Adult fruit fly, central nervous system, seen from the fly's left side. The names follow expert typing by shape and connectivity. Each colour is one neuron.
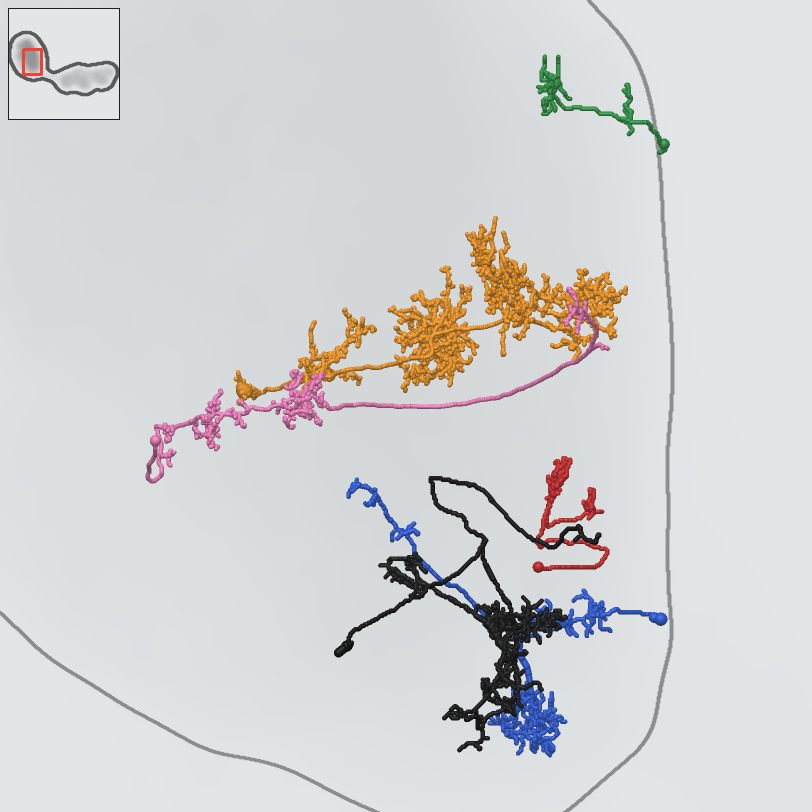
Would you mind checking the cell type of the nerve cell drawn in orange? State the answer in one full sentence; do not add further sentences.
This nerve cell has been assigned cell type TmY15.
